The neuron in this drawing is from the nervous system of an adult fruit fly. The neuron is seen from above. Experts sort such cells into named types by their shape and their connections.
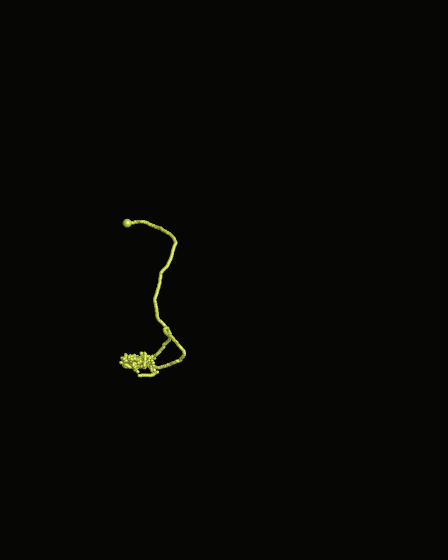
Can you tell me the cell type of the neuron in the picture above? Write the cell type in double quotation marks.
"PS072"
